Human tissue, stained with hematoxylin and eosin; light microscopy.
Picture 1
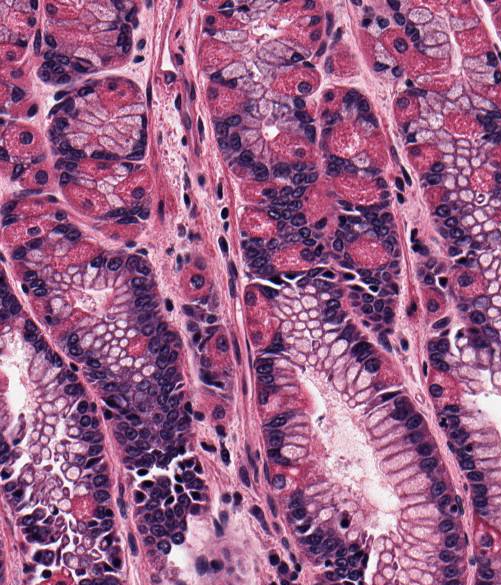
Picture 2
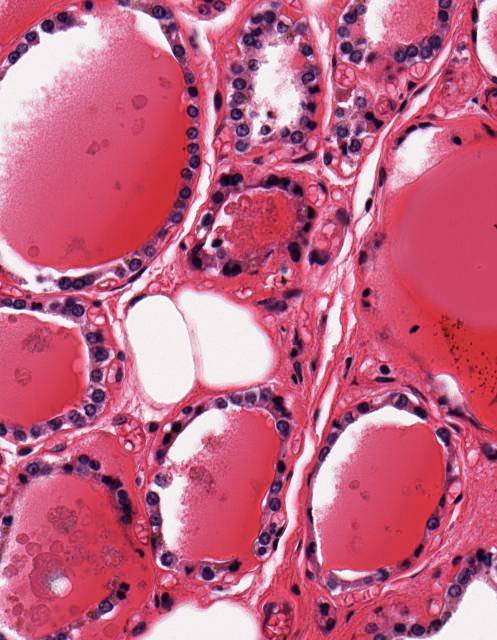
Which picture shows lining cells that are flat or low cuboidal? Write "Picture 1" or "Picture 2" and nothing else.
Picture 2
